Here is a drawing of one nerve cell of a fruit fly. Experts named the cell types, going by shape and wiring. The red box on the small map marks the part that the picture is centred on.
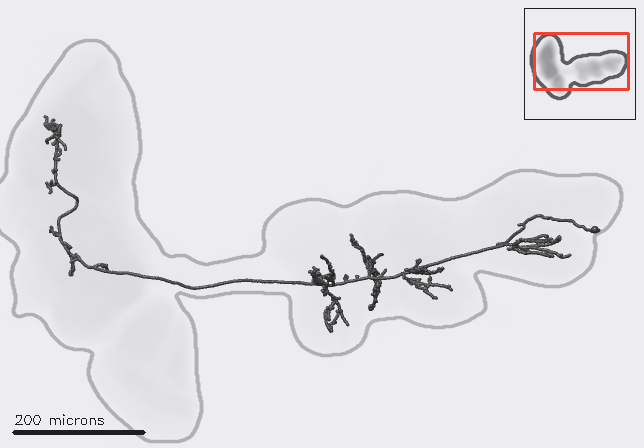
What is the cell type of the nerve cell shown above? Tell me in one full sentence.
This nerve cell is of the type ANXXX151.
